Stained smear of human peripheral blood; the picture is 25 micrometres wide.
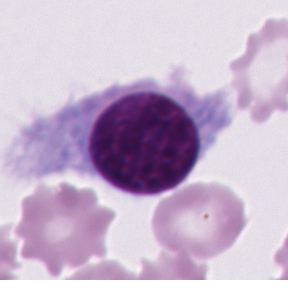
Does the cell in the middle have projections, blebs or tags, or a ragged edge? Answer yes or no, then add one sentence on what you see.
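Yes. The edge of the cytoplasm is ragged and frayed.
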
